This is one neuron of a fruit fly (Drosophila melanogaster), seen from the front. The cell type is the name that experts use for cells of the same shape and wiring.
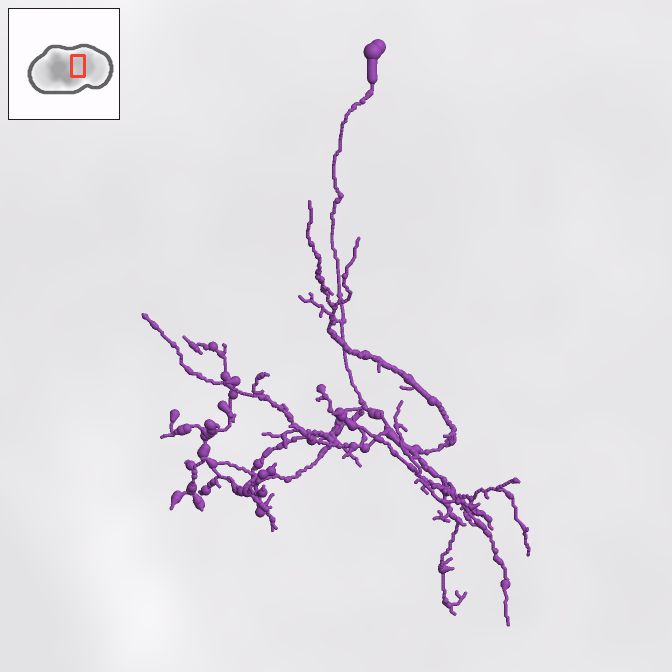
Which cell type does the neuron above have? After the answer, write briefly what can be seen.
It is of cell type CB2953. It is a central-brain intrinsic neuron. The cell body is at the top of the picture. The picture shows dozens of branch ends.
